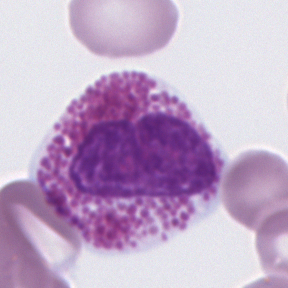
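Eosinophil, the nucleated cell at the centre. A notch at the top edge of the nucleus marks where its two lobes meet. The granules are reddish-purple, and only a thin pale rim of cytoplasm at the cell edge is free of them. The outline is roughly round, with slightly angular sides.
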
